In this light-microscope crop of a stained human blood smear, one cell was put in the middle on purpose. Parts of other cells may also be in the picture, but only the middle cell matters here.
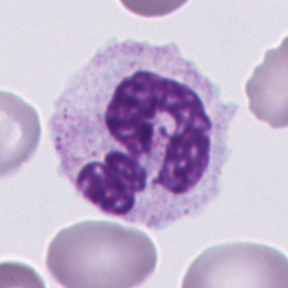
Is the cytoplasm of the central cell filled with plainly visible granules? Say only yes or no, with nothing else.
Yes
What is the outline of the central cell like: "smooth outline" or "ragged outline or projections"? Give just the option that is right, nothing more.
Ragged outline or projections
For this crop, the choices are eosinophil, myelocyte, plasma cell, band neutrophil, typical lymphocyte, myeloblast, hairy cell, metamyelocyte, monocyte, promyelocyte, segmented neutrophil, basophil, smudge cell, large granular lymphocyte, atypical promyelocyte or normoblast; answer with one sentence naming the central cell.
The target cell in the middle of the crop is a segmented neutrophil.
